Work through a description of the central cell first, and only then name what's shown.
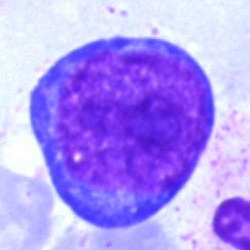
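Smooth, rounded outline here, no projections at all. The chromatin's finely stippled, not coarse clumps, and there's just a narrow rim of cytoplasm with no granules in it. That's a proerythroblast.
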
